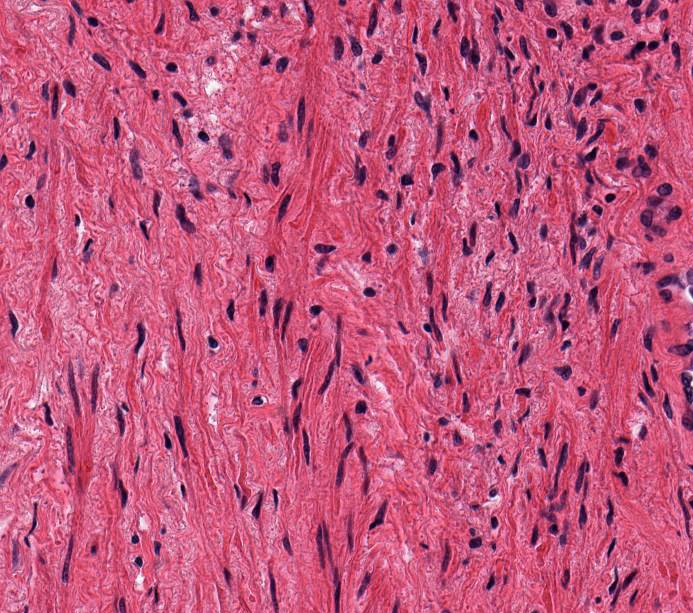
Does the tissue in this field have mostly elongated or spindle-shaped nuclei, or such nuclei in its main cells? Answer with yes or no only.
Yes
